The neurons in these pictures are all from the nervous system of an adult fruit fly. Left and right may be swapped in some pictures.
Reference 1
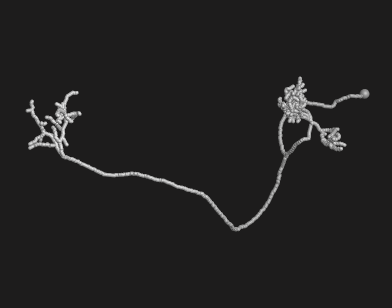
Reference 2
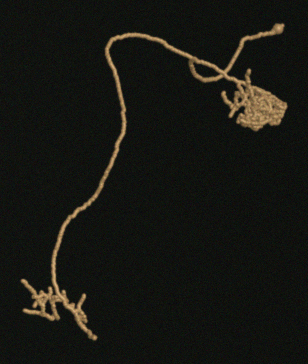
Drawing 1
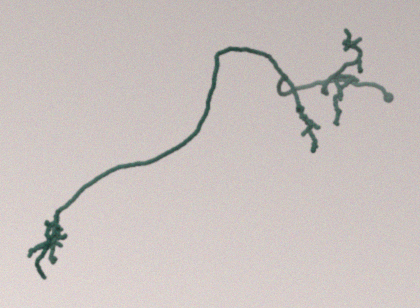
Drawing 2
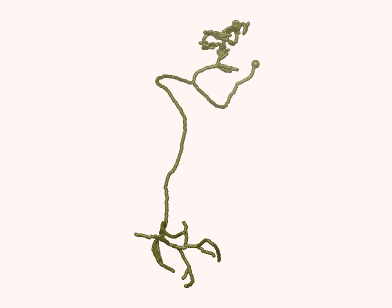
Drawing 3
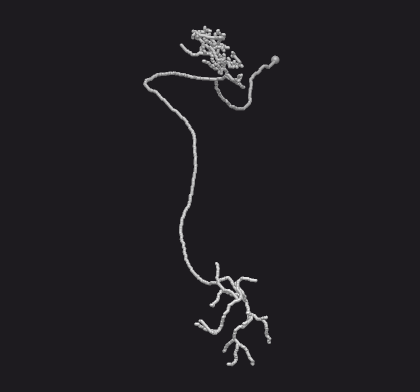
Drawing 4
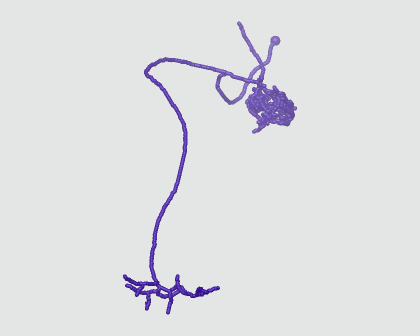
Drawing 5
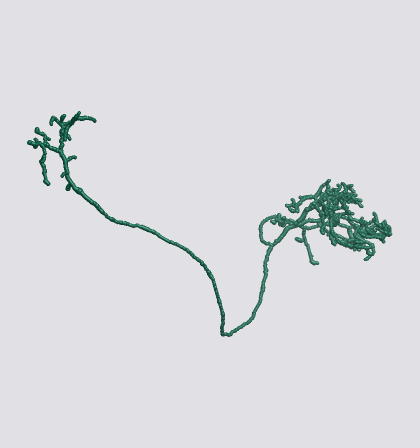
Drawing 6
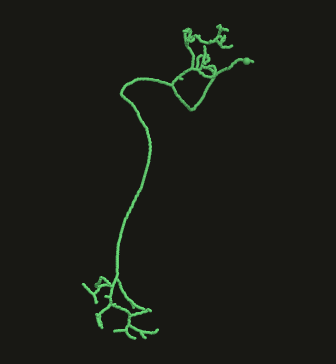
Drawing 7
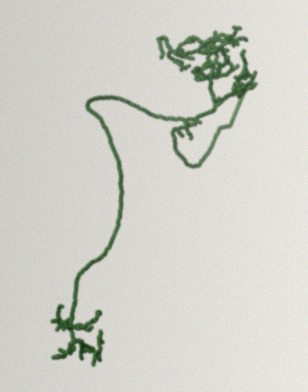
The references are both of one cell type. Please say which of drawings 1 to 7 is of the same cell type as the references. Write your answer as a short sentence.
Drawing 4 shows a neuron of the same cell type.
